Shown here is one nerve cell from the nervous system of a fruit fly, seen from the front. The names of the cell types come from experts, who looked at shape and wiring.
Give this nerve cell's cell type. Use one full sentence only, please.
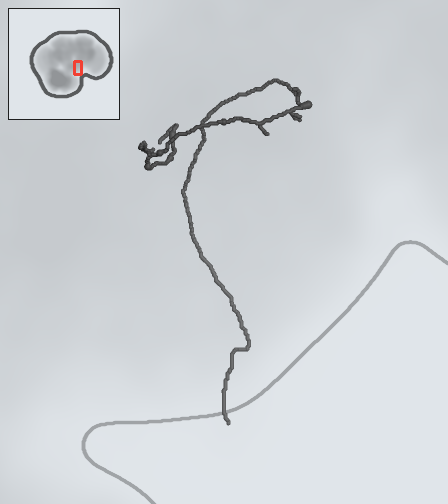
The cell type that fits this nerve cell is dorsal_tpGRN.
